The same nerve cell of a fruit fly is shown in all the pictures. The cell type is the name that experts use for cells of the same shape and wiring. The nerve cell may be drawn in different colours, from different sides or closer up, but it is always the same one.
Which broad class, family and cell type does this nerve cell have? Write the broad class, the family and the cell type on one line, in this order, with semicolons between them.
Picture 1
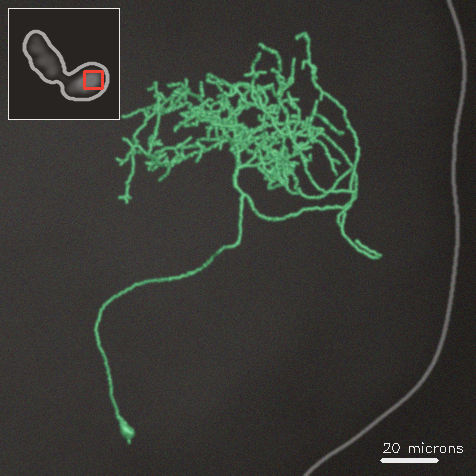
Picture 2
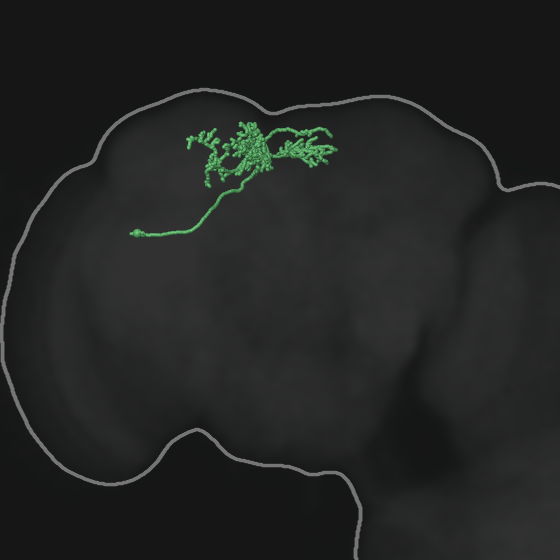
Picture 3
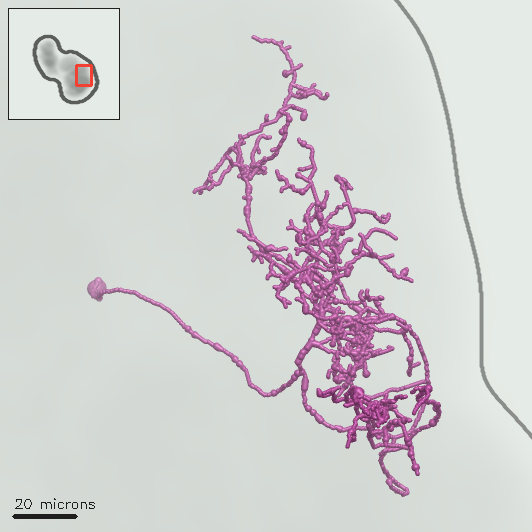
central-brain intrinsic neuron; hemilineage VLPa1_medial; SMP161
